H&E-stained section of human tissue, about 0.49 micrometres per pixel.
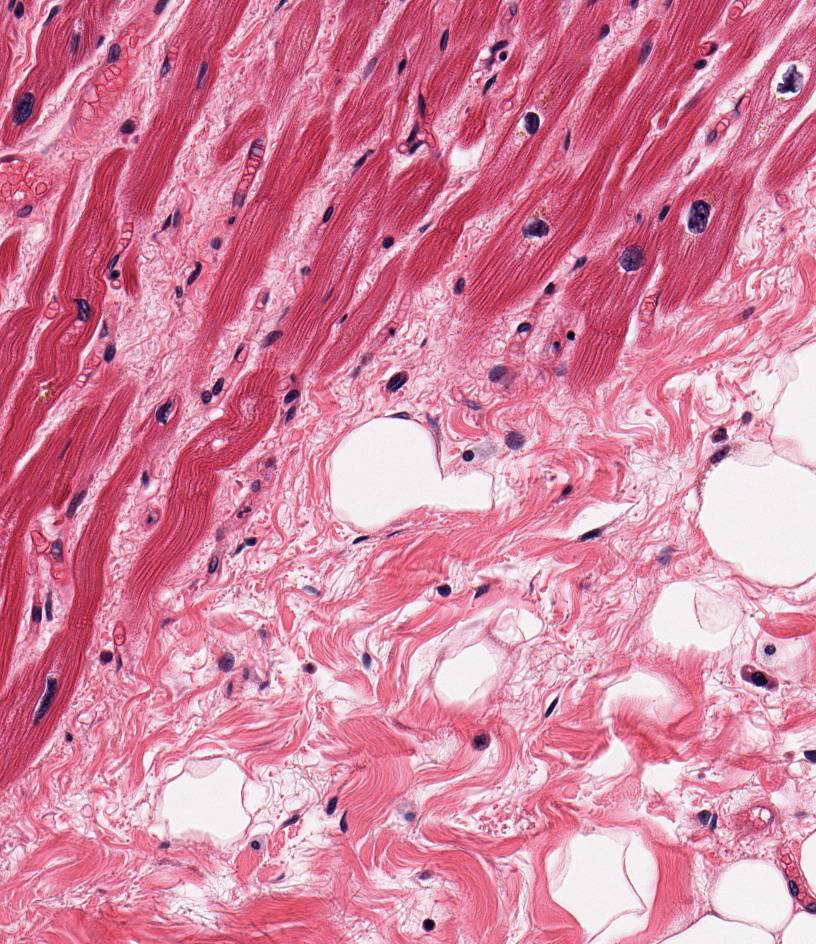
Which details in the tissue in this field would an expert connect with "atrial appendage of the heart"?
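Point one, what goes with the atrial appendage of the heart: striated muscle fibres fill the upper left.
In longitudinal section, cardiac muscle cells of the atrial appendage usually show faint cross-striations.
These fibres are branching cells, each with a single nucleus in the centre of the fibre. Point two, what sits less well: here the fibres run diagonally from lower left towards upper right.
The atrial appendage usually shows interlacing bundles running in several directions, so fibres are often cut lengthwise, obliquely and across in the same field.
Also present: fat and loose fibrous tissue occupy the lower right, fat cells appearing as rounded empty spaces with thin walls.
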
